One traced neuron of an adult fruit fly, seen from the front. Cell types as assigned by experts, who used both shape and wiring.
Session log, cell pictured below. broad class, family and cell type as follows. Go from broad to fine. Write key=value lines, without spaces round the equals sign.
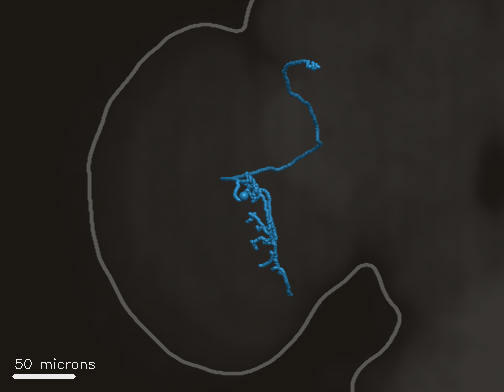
broad_class=visual projection neuron
family=MeTu
cell_type=MeTu4d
